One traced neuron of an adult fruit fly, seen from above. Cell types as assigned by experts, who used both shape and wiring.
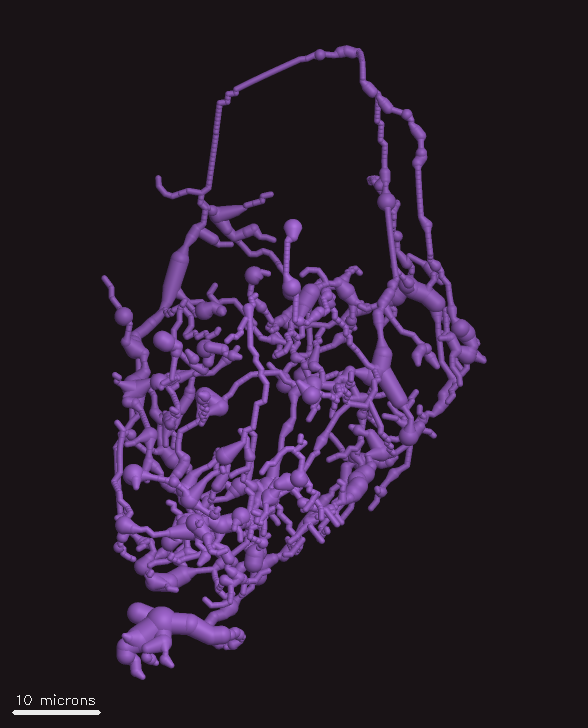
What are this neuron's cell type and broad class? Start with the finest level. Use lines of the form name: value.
cell type: INXXX336
broad class: nerve-cord intrinsic neuron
